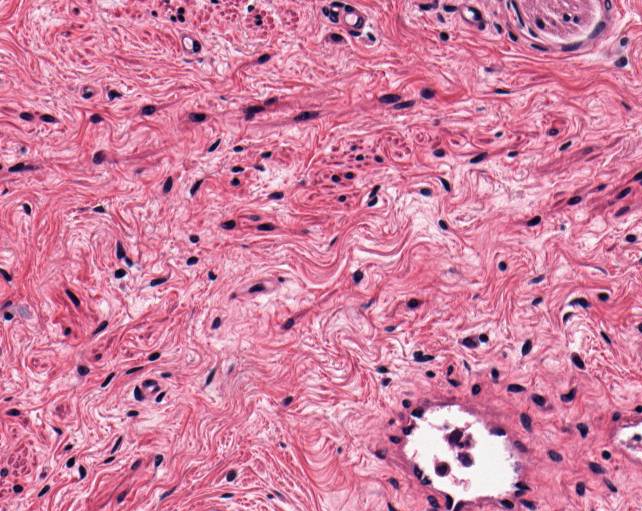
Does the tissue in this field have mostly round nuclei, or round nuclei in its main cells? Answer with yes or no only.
No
